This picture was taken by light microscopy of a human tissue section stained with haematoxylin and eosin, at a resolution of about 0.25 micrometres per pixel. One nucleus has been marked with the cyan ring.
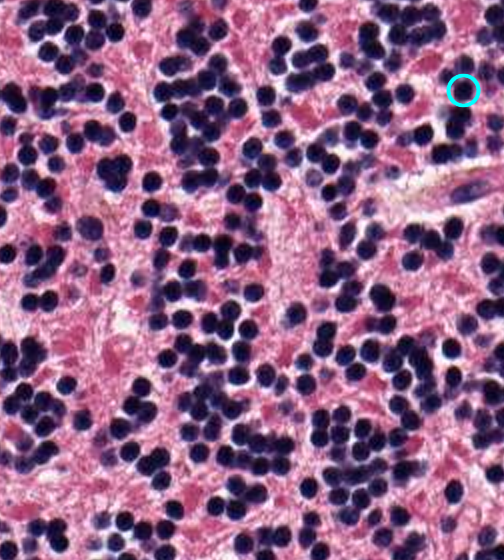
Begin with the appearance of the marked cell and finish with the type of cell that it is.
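The nucleus is round and dark, about the same size as the nuclei of its neighbours. The nucleus stains fairly evenly dark throughout and has a smooth outline. Hardly any cytoplasm can be seen around the nucleus; the nucleus seems to fill the cell. It lies among a loose group of similar small, dark, round nuclei, set in pale pink fibrillary material. This is a cerebellar granule cell.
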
